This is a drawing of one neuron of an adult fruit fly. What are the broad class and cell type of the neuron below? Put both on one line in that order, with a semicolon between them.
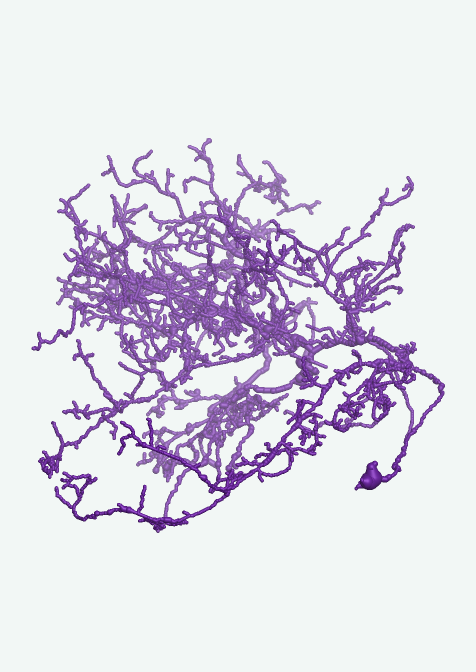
central-brain intrinsic neuron; VES045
